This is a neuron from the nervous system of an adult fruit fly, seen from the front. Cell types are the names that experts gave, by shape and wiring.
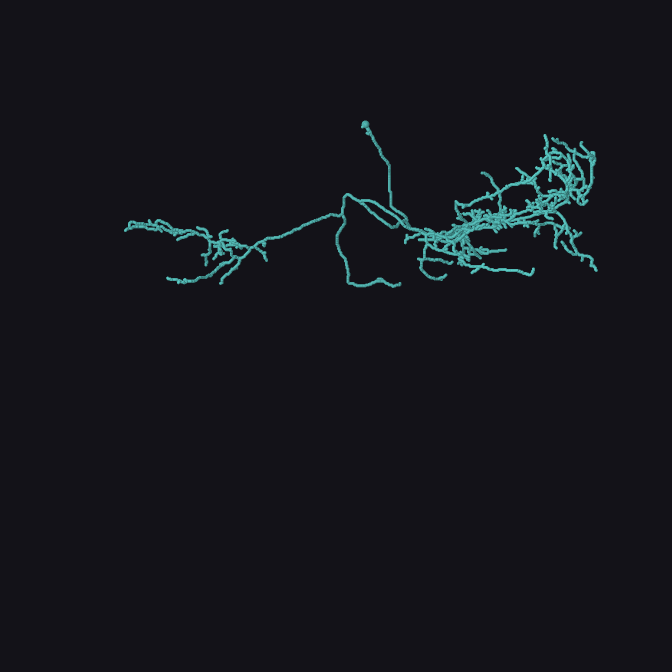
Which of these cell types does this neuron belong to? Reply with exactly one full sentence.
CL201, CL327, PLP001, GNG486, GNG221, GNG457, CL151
It is CL201 that this neuron is, by cell type.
